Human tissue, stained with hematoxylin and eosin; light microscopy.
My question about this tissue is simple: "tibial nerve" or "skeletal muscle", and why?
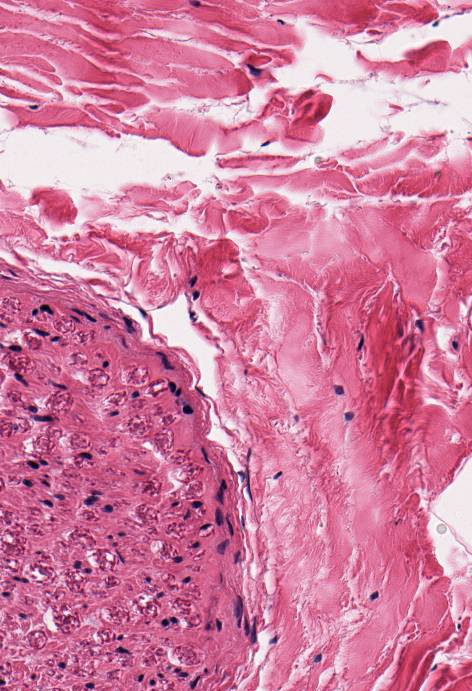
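It is tibial nerve. A rounded, densely cellular structure lies at lower left amid pink fibrous tissue. Flattened cells line its edge, their elongated dark nuclei parallel to it. Inside, closely packed round profiles with pale, finely stippled centres have small, dark, compact nuclei scattered singly between them.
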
